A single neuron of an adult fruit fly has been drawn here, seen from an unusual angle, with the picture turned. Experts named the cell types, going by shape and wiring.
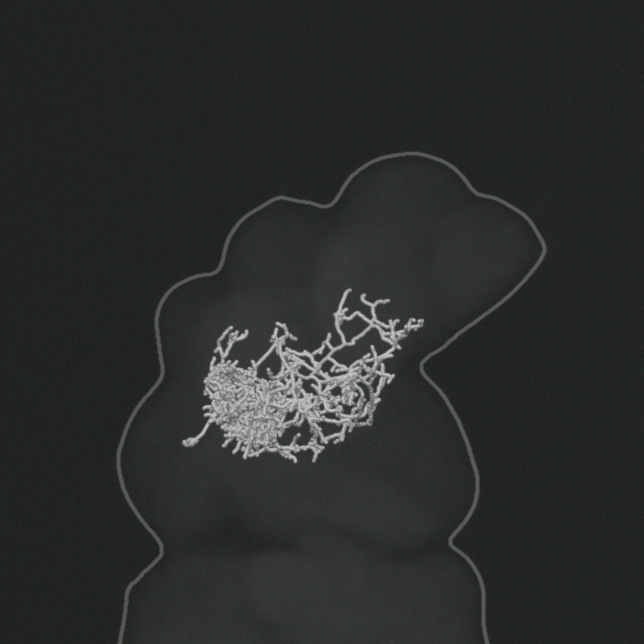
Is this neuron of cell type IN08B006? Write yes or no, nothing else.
yes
